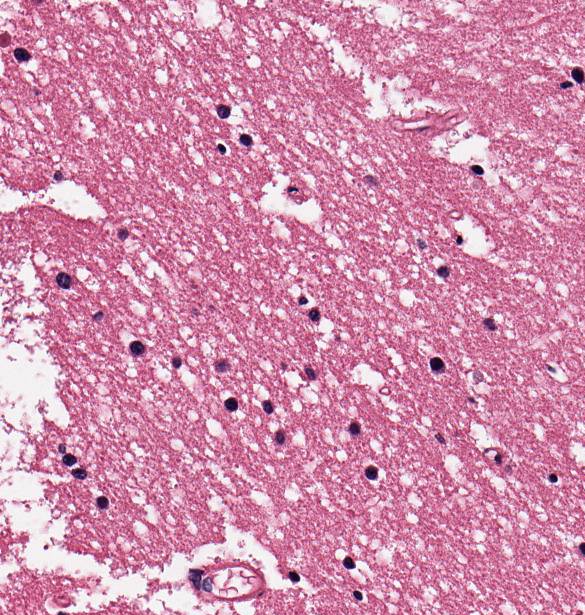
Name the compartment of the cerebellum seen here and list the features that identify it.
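White matter. Pink matrix finely vacuolated, with many small round clear spaces throughout.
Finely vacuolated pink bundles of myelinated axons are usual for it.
Many dark nuclei sit in a clear halo rather than visible pink cytoplasm.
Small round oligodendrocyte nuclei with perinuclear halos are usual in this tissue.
No large neurons with abundant cytoplasm and prominent nucleoli seen.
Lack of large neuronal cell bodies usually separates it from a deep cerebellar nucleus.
Irregular white tissue tears, mainly along left edge.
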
